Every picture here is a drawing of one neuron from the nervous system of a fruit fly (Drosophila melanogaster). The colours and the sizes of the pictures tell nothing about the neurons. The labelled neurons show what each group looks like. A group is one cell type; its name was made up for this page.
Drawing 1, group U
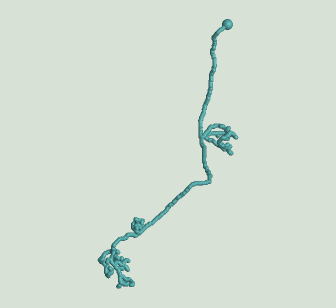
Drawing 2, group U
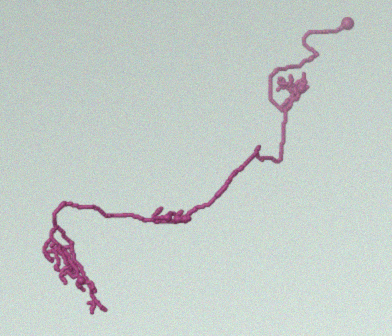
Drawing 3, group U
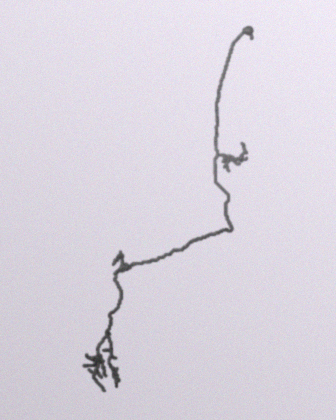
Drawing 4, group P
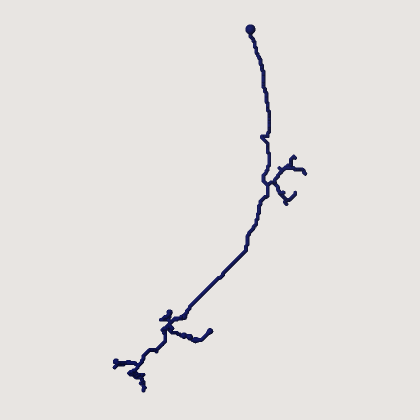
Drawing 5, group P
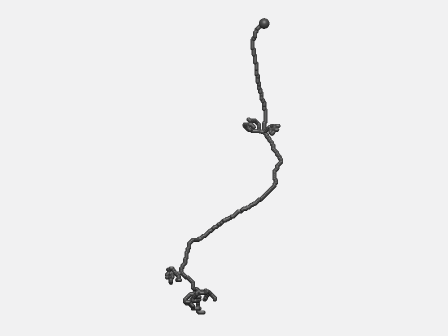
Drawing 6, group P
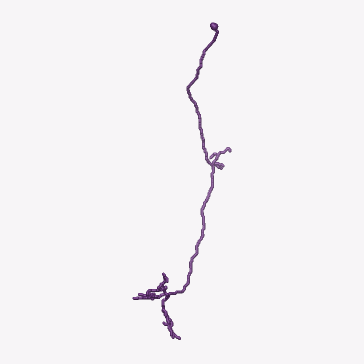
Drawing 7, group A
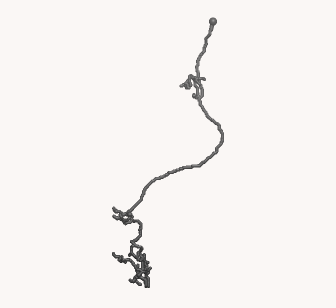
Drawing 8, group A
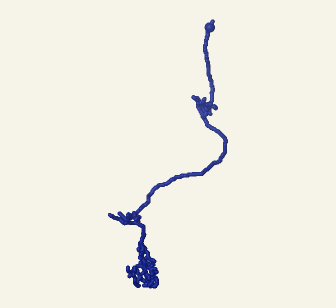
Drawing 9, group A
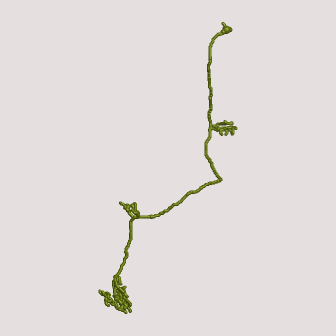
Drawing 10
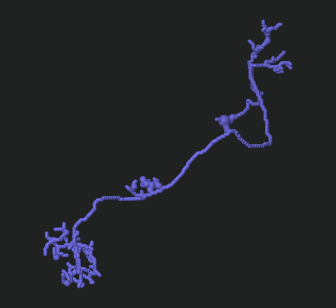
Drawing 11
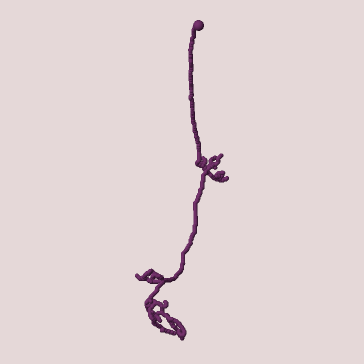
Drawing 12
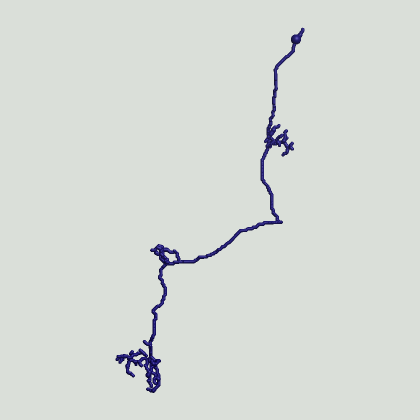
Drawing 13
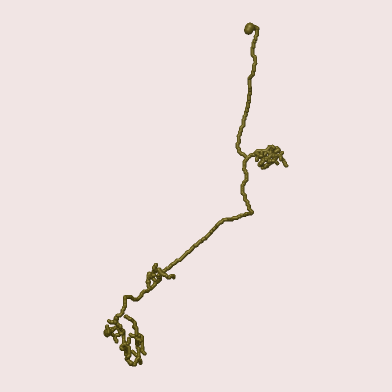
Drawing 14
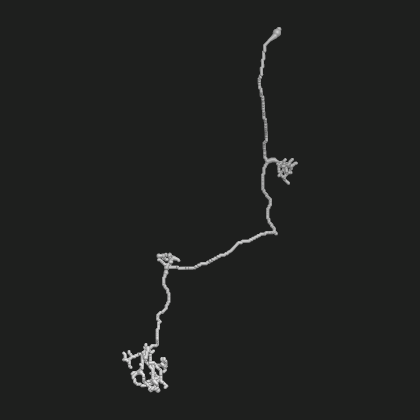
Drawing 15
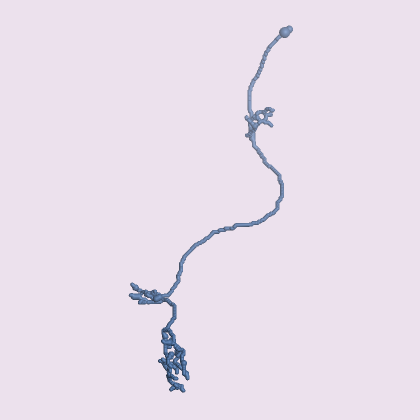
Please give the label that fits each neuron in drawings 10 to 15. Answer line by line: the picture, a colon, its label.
10: group A
11: group U
12: group A
13: group A
14: group A
15: group A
